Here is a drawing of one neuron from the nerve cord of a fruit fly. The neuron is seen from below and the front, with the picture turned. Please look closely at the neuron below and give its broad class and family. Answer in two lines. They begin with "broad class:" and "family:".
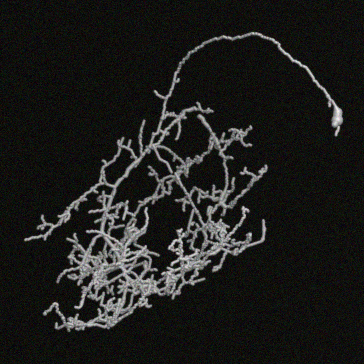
broad class: nerve-cord intrinsic neuron
family: hemilineage 04B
